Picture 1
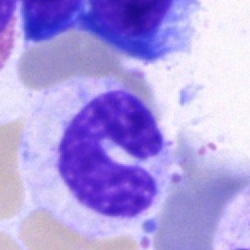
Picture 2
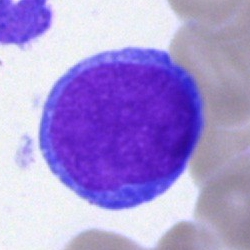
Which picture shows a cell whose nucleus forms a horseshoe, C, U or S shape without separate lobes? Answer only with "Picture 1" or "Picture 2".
Picture 1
